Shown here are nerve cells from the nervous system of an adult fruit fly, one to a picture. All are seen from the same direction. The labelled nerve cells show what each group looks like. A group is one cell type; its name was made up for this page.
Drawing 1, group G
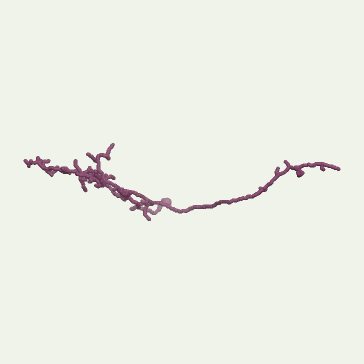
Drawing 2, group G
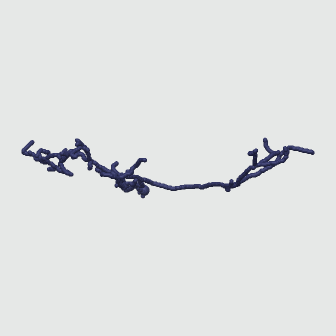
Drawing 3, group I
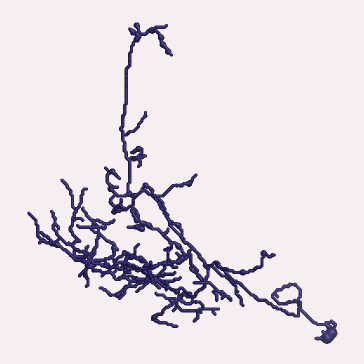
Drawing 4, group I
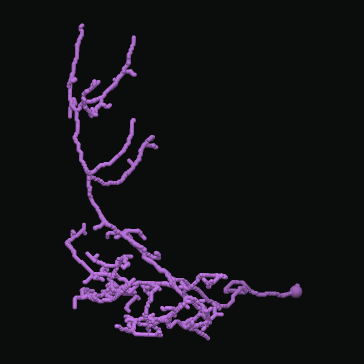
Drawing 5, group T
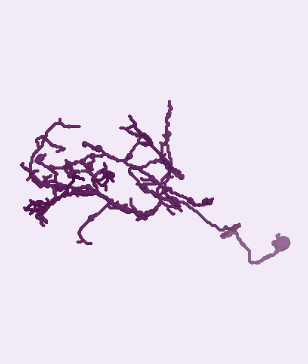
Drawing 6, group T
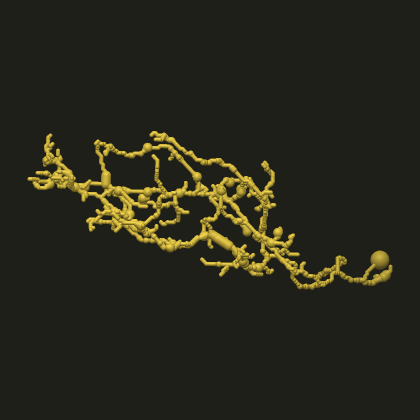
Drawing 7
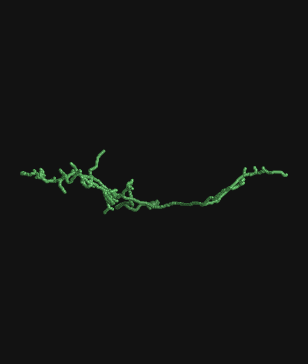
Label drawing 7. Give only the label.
group G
